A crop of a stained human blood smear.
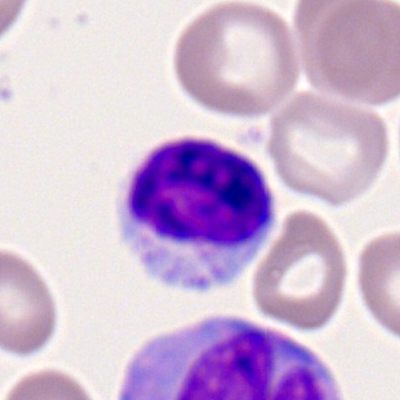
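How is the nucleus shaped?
It's one unlobed mass.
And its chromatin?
Dark purple and coarsely clumped.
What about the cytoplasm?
A pale lilac crescent below the nucleus, with fine purplish granules scattered through it.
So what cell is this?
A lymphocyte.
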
